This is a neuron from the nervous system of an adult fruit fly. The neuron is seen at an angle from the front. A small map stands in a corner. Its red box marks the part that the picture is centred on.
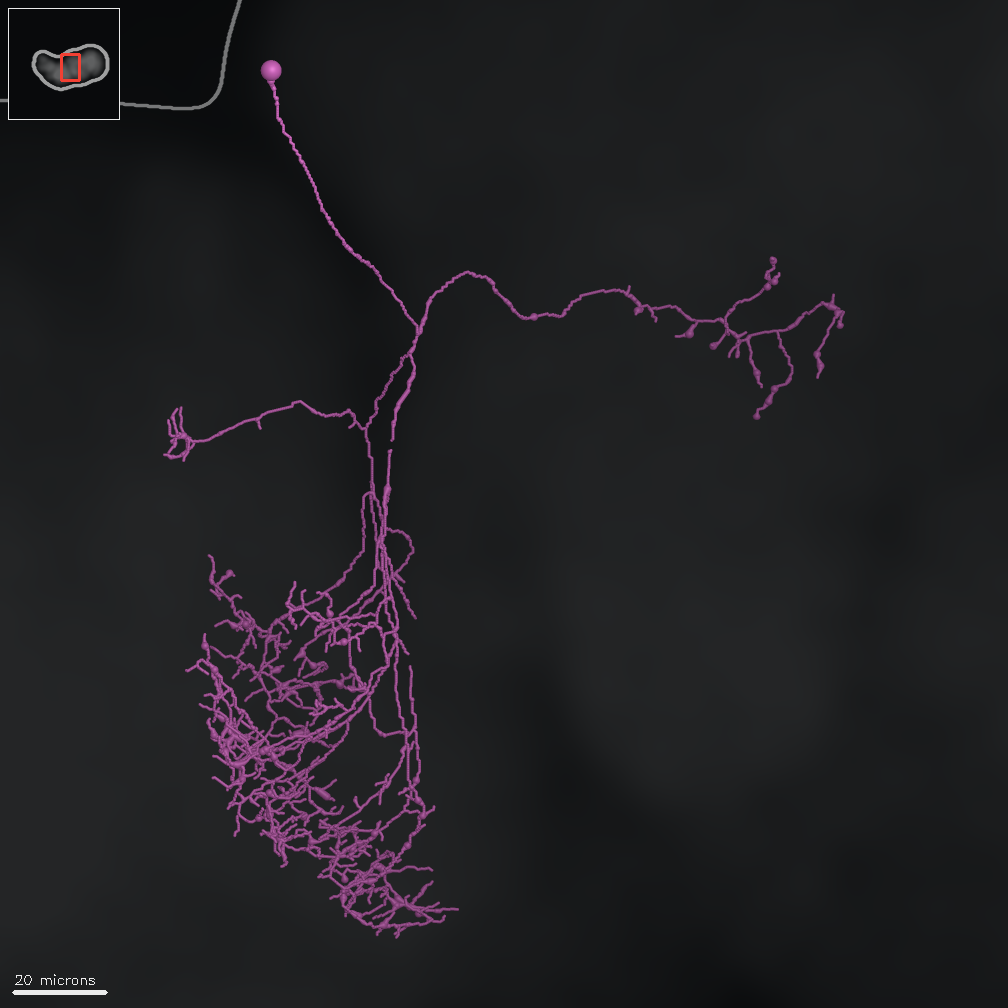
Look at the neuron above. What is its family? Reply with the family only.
hemilineage LHl4_posterior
